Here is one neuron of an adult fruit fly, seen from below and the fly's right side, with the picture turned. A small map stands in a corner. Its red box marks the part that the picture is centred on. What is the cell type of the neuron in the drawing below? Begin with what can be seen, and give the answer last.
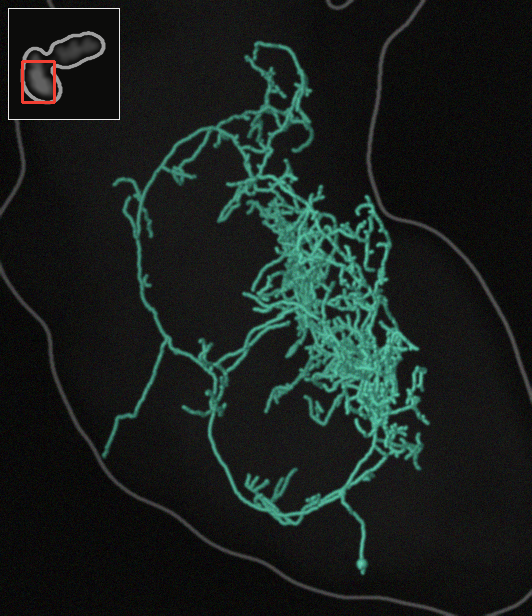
It is in the brain and does not reach the nerve cord. In this view it is taller than it is wide. This is a central-brain intrinsic neuron. The cell type is PLP032.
